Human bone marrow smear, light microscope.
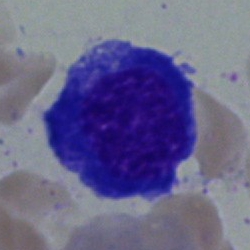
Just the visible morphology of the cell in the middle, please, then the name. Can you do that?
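Start with the shape: the cell is roughly round, its border slightly uneven. Now follow the upper right edge, where small blebs project from the cell. Inside, the chromatin has a fine texture and is fairly evenly spread rather than coarsely clumped. The image is slightly blurred, so that inner detail looks softened. This cell is a proerythroblast.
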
